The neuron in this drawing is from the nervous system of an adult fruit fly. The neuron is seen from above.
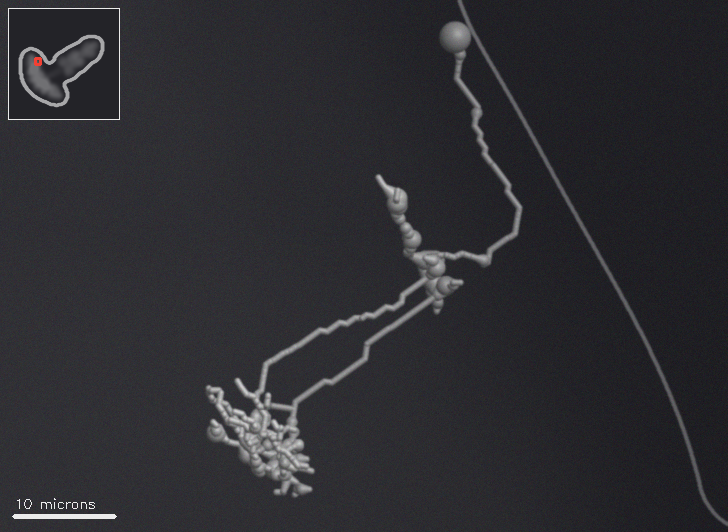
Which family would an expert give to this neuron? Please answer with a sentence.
The family is T.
